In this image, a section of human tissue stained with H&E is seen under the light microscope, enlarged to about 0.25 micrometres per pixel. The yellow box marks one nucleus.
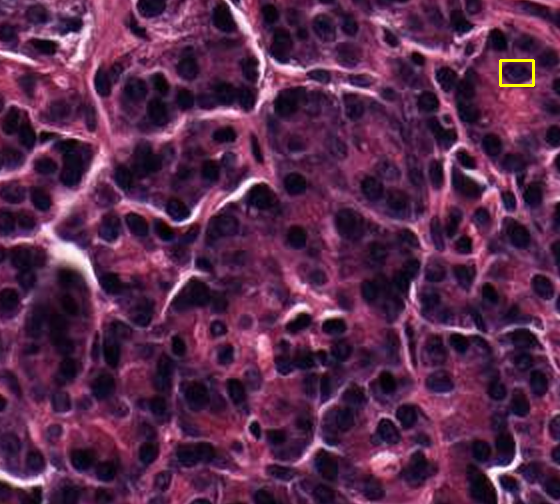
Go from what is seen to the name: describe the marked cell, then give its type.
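The cytoplasm is pink-purple and finely granular, most clearly in the broad area just below the nucleus. The group is bordered by thin, pale, wavy strands of fibres. This is a pancreatic acinar cell.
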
